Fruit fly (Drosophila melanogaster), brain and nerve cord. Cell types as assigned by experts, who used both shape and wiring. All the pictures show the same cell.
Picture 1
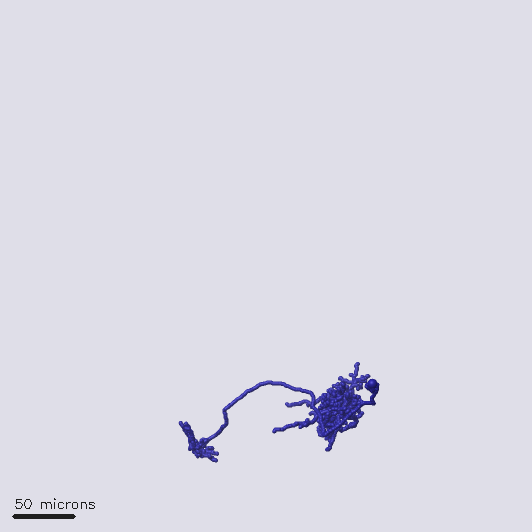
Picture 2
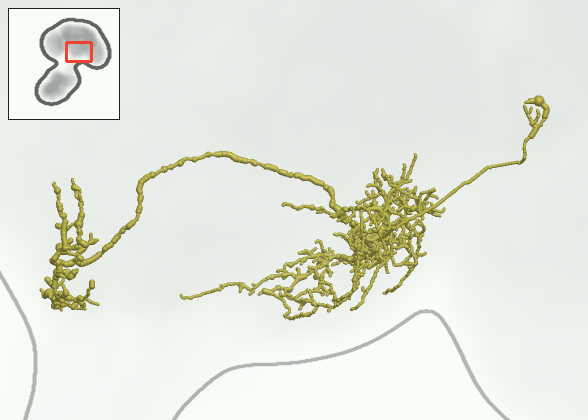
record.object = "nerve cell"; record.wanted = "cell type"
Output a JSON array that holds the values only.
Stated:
["GNG501"]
